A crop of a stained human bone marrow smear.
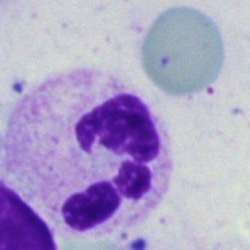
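Segmented neutrophil at the centre of a stained human bone marrow smear. Its abundant cytoplasm is pale pinkish-lilac, with fine pinkish-violet granules scattered through it and no vacuoles. No nucleoli are visible in the nucleus.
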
